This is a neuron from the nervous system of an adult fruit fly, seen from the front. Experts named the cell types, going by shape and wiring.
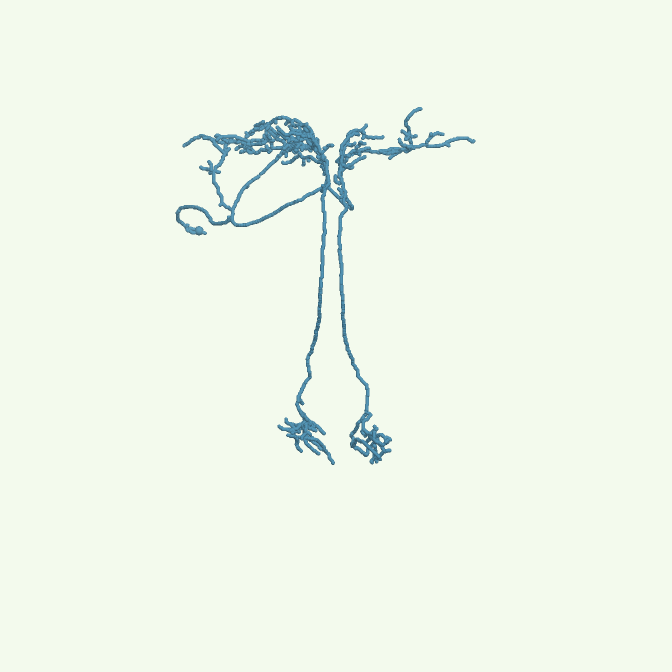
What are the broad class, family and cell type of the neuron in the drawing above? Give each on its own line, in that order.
central-brain intrinsic neuron
hemilineage SMPpv2_dorsal
SMP582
